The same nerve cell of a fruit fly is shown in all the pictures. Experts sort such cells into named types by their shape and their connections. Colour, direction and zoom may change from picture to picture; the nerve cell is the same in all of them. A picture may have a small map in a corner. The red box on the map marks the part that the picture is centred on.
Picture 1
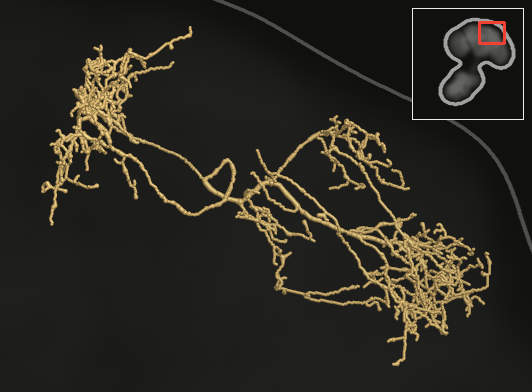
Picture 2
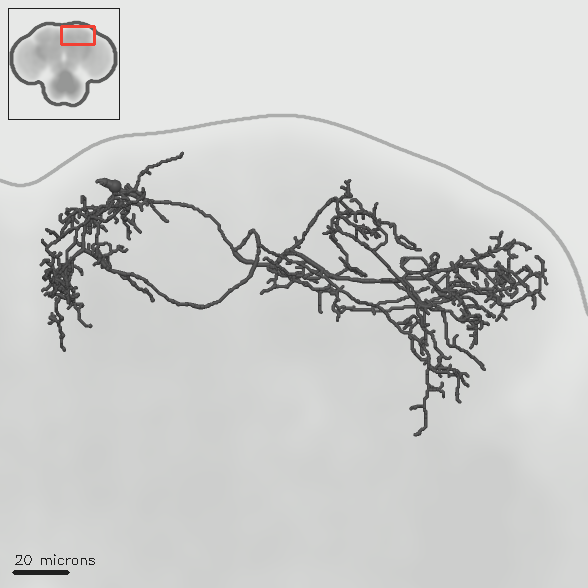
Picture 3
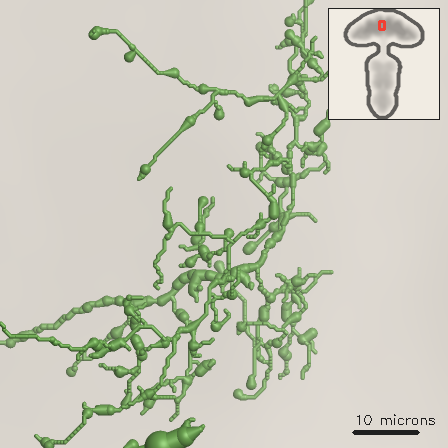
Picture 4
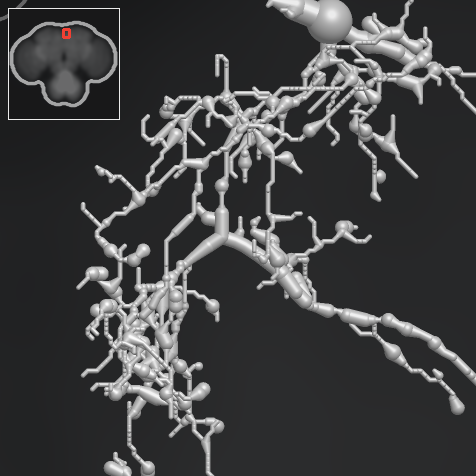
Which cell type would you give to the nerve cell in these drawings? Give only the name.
LHPD5b1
